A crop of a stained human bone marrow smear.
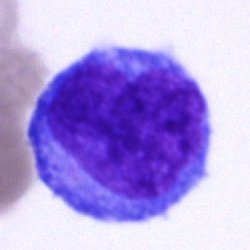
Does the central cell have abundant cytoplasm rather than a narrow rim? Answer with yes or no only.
No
